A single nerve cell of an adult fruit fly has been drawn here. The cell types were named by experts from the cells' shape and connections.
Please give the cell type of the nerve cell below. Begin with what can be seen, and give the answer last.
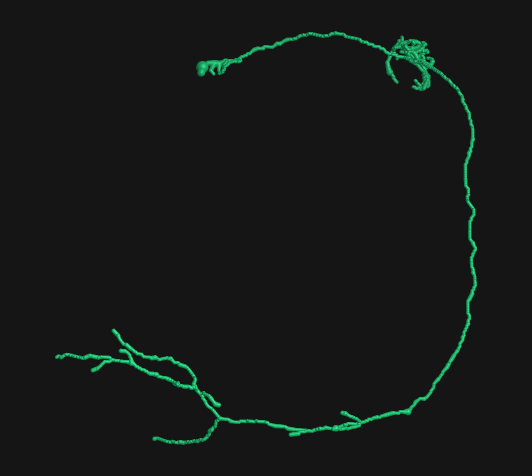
The cell body can be seen at the top of the picture. As drawn here it is about as wide as it is tall. It is a central-brain intrinsic neuron. It is of cell type DA2_lPN.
